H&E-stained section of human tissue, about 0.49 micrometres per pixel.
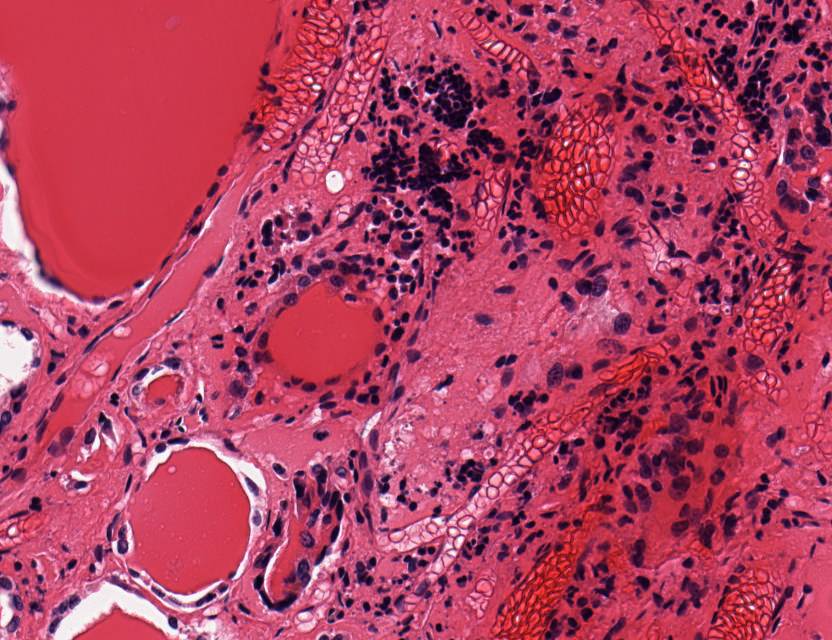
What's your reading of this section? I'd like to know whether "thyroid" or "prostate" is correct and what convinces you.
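Thyroid. Deciding point: the spaces at the left are rounded, lined by a single layer of flattened cells.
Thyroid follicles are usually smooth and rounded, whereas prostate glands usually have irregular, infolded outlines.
The rounded outline here sides with thyroid. Also present: many thin-walled vessels packed with red blood cells, running obliquely through the right half. Right-hand cellular area: oval to elongated nuclei in a pale pink, finely fibrillary background. Near top centre: clusters of small, dark, round nuclei.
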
